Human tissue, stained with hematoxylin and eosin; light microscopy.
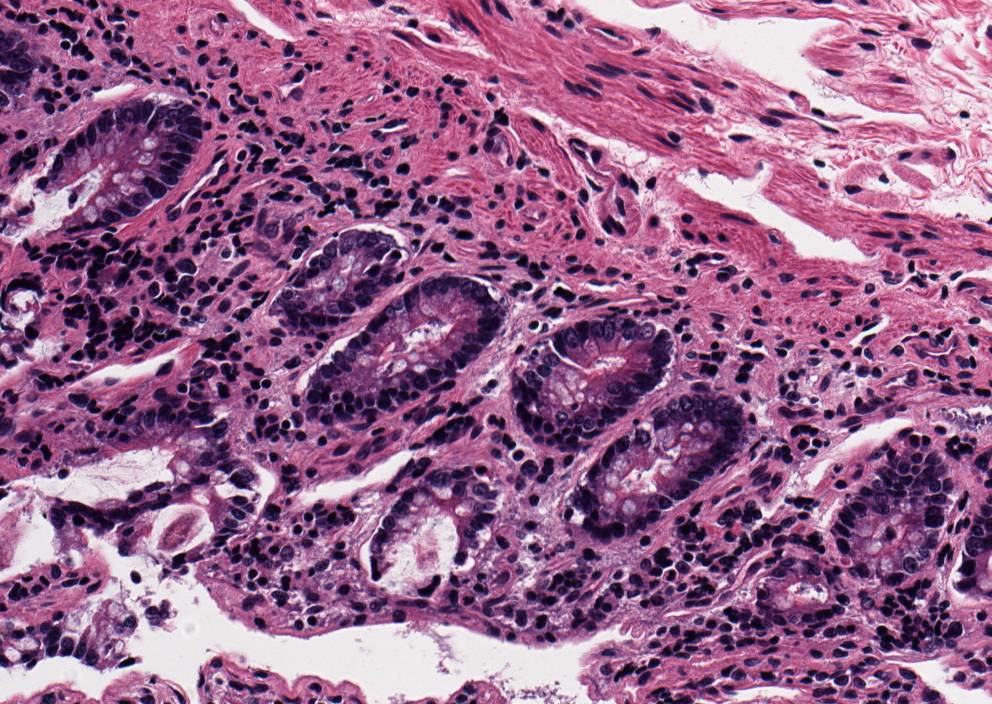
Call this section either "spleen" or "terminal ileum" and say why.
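This is terminal ileum.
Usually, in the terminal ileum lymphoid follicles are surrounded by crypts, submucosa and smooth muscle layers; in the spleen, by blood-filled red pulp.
First check: smooth muscle fibres are present in the upper right, running diagonally from upper left to lower right. Also seen: rounded glands lined by columnar cells.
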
